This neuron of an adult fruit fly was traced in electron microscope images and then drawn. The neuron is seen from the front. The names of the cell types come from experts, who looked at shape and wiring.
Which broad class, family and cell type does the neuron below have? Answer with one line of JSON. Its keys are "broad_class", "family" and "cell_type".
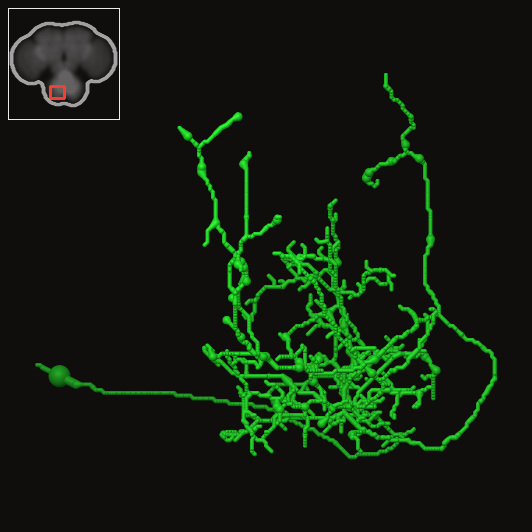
{"broad_class": "nerve-cord intrinsic neuron", "family": "hemilineage 01B", "cell_type": "IN01B033"}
